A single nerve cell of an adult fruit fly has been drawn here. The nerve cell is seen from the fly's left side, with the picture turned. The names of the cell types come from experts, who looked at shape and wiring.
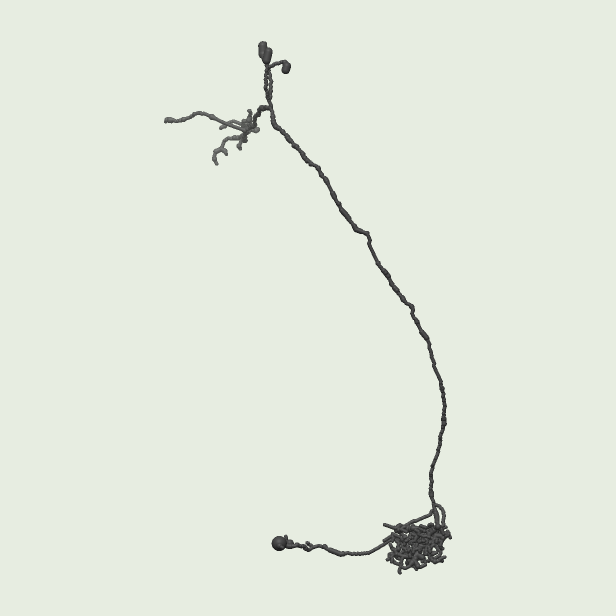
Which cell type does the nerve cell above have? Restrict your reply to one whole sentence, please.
The cell type to which this nerve cell belongs is VM5d_adPN.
